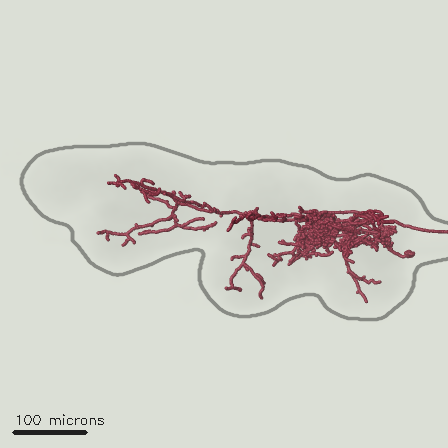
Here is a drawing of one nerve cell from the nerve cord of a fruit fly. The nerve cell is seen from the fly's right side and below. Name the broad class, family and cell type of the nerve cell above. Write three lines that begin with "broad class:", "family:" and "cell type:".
broad class: ascending neuron
family: hemilineage 18B
cell type: AN18B001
